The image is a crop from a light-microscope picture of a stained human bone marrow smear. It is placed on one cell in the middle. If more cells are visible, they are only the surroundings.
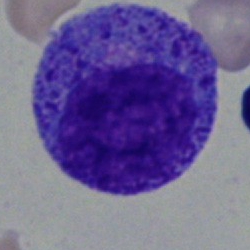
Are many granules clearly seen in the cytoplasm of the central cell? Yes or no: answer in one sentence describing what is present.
Yes, many granules are seen in the cytoplasm of this cell.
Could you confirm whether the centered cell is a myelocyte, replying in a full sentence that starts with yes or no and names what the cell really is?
No, the central cell in this crop is a promyelocyte and not a myelocyte.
